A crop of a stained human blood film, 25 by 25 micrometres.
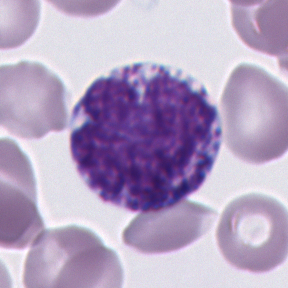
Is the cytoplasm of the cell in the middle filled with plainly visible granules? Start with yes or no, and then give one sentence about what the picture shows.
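Yes. The cell is packed with coarse dark purple granules.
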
